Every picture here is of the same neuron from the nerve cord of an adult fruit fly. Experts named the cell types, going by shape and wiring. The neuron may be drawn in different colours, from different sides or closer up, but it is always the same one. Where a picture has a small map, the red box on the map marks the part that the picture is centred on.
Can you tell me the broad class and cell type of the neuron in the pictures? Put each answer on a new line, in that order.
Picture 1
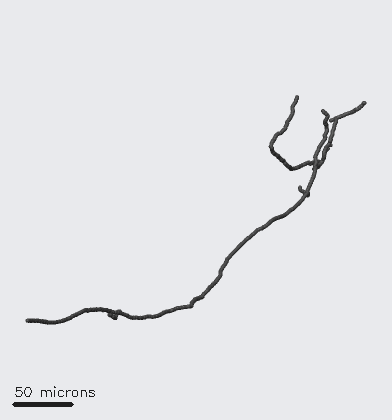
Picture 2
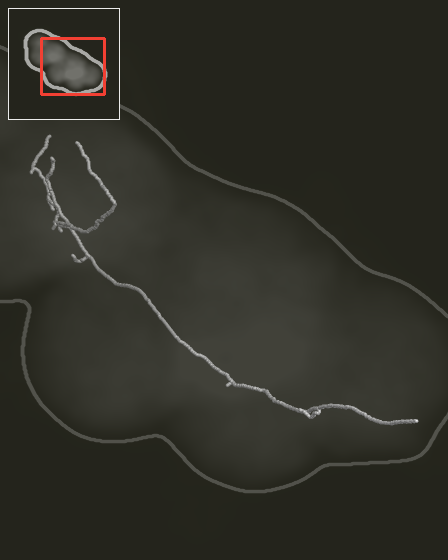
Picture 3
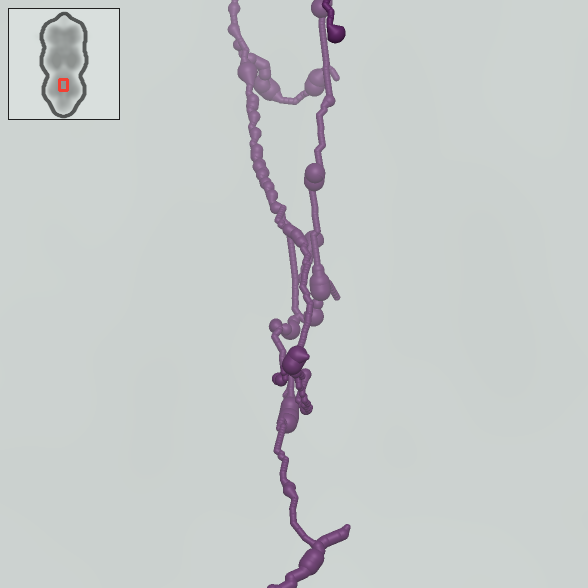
sensory neuron descending to the nerve cord
LN-DN2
